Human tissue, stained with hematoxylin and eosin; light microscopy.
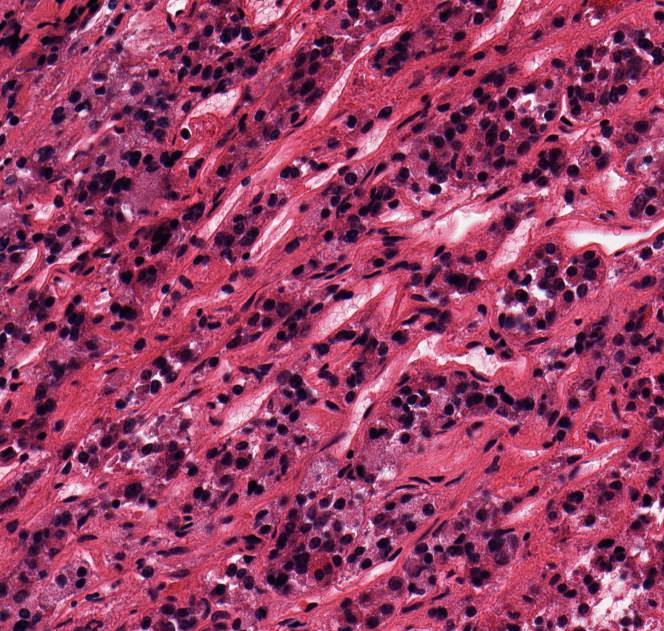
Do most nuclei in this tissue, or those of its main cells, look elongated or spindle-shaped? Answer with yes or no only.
No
